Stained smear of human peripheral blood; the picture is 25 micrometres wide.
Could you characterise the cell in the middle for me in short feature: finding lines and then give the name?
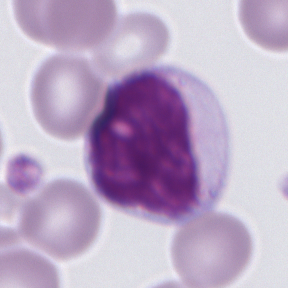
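Nucleus position: off-centre, pushed towards the left side
Nucleus shape: a single unlobed mass
Cytoplasm: very pale lilac-grey
Outline: smooth and rounded, without projections
Name: large granular lymphocyte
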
